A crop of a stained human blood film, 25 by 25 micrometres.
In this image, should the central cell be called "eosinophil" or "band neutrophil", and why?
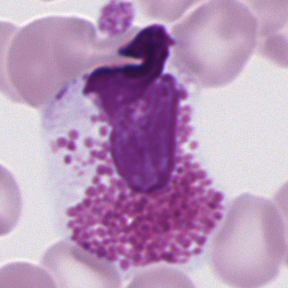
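This is an eosinophil. The nucleus is an irregular dense mass, its upper end hooked over to the left; no nucleoli show. Granules are densest in the lower part of the cell, below the nucleus, while the cytoplasm to the left of the nucleus is pale and nearly granule-free.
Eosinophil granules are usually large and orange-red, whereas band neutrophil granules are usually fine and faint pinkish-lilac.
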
